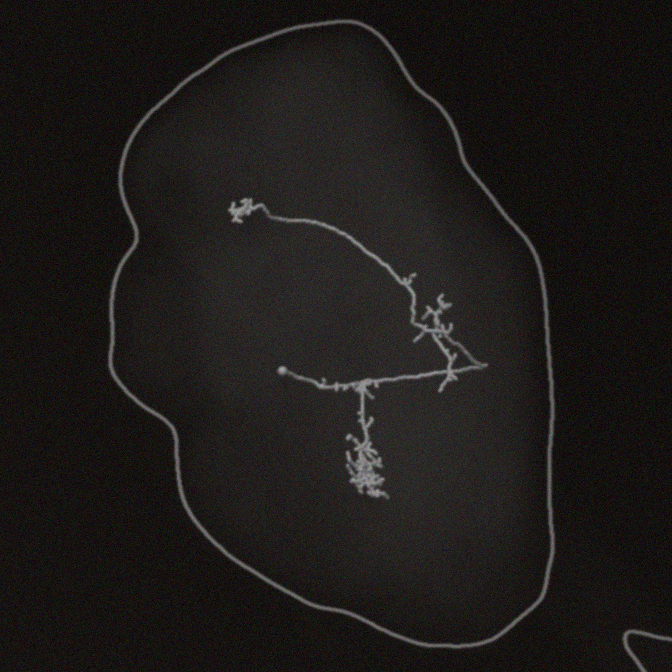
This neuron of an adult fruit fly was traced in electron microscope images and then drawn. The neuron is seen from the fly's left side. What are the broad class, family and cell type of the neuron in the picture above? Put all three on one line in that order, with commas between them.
visual projection neuron, MeTu, MeTu4a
